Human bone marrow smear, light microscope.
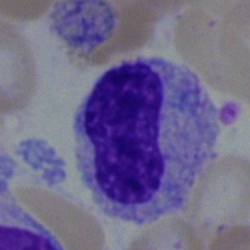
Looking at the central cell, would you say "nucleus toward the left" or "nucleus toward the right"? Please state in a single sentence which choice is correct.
Most of its cytoplasm is found to the right of its nucleus.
